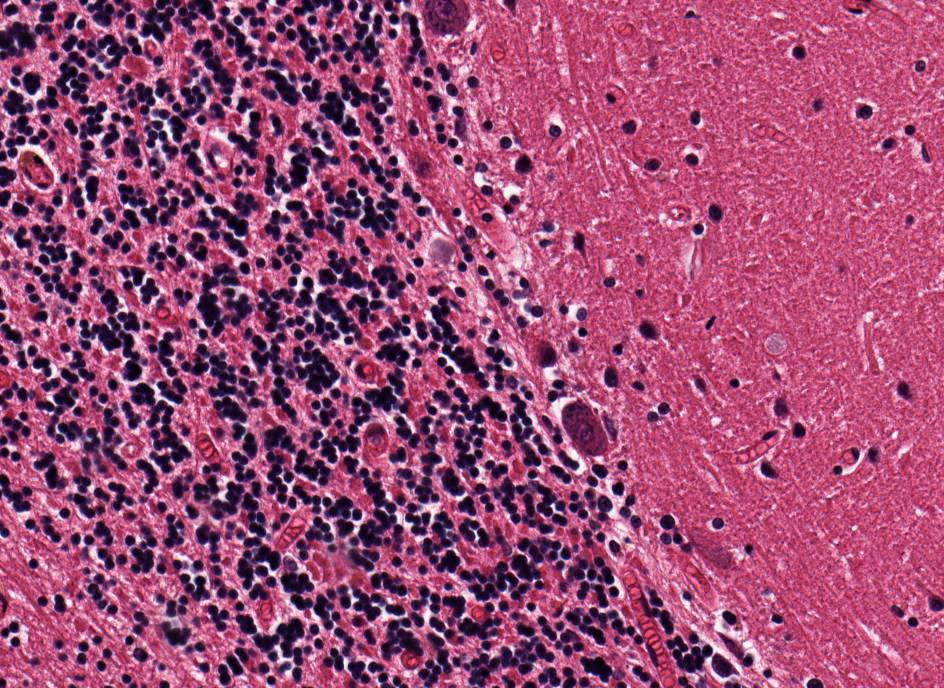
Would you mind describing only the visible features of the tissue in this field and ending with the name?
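A diagonal boundary from top centre to lower right separates a densely cellular layer on the left from a pale, sparsely cellular one on the right. On the left, small round dark blue-purple nuclei crowd together with almost no visible cytoplasm, interrupted by irregular pale pink cell-free islands. The right layer is finely granular pink neuropil with only scattered small nuclei. The tissue is cerebellum.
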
